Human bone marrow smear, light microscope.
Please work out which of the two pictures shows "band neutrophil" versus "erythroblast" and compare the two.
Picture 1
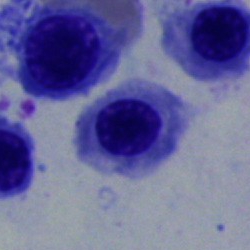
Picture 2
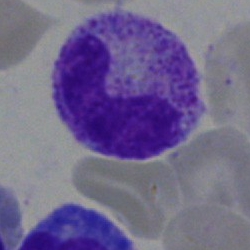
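The first picture has the erythroblast in it; the band neutrophil is in the second. Look at where each nucleus sits. In the erythroblast it's near the middle, with a moderately wide rim of cytoplasm all the way round. In the band neutrophil it runs along the left side and the bottom of the cell, bent into a C that opens toward the upper right, and the cytoplasm inside that hollow is pale lilac.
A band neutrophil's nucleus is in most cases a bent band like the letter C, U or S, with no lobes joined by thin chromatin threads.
Both have dark purple chromatin, dense with small lighter spots in the erythroblast and moderately clumped in the band neutrophil.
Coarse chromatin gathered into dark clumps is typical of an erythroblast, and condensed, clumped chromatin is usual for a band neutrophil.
No granules show in the erythroblast's cytoplasm.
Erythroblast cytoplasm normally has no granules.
The band neutrophil has no visible nucleoli and no vacuoles. Last, the erythroblast's outline is roughly round but a little frayed and irregular at the edge.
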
